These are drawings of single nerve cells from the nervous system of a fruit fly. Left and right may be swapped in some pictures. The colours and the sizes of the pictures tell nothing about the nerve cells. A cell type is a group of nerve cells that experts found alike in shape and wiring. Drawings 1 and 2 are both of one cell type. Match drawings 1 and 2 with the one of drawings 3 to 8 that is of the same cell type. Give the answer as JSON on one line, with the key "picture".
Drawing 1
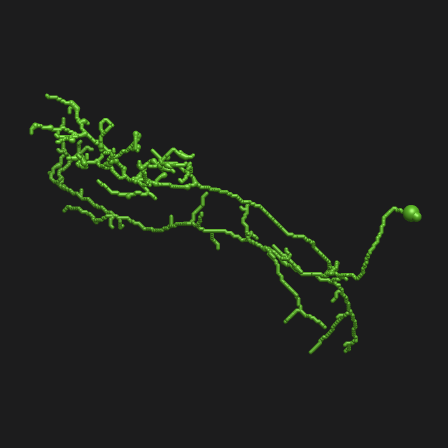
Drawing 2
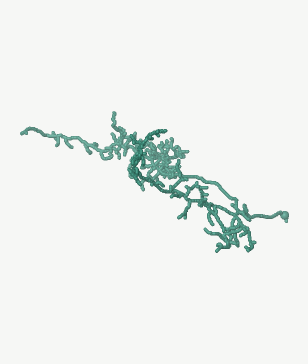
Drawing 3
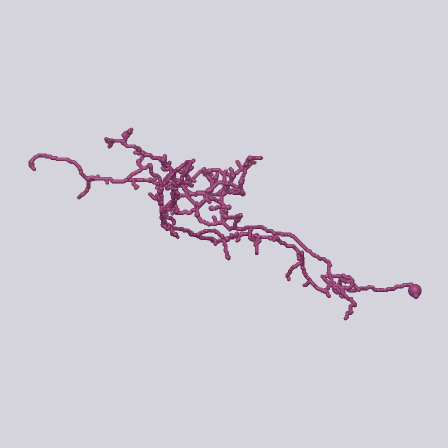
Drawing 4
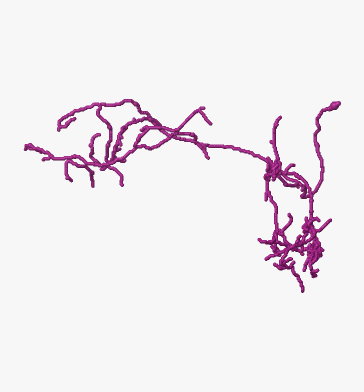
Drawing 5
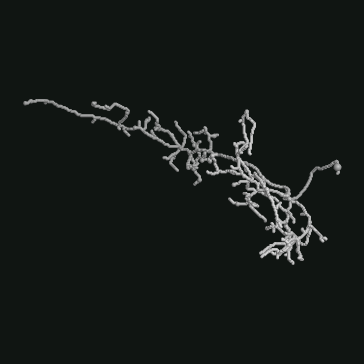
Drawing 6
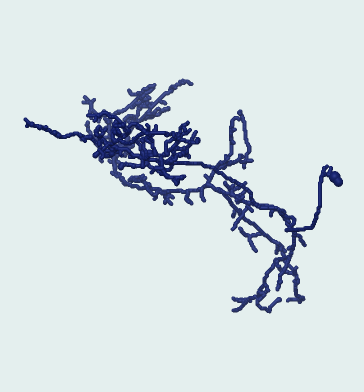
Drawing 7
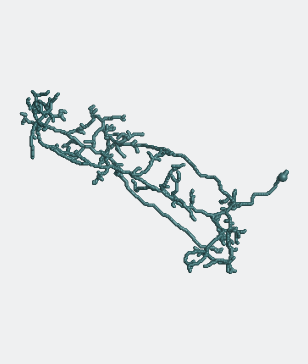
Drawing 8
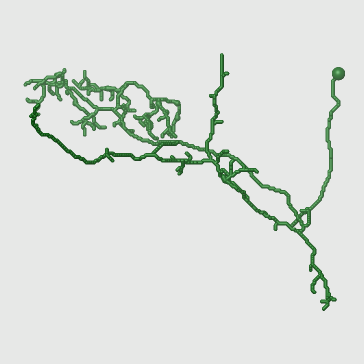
{"picture": 3}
